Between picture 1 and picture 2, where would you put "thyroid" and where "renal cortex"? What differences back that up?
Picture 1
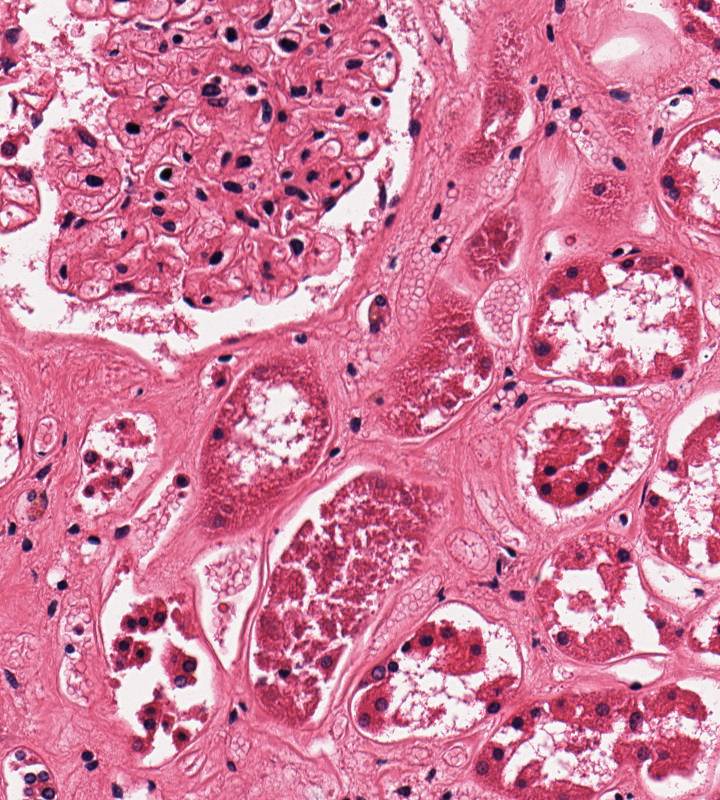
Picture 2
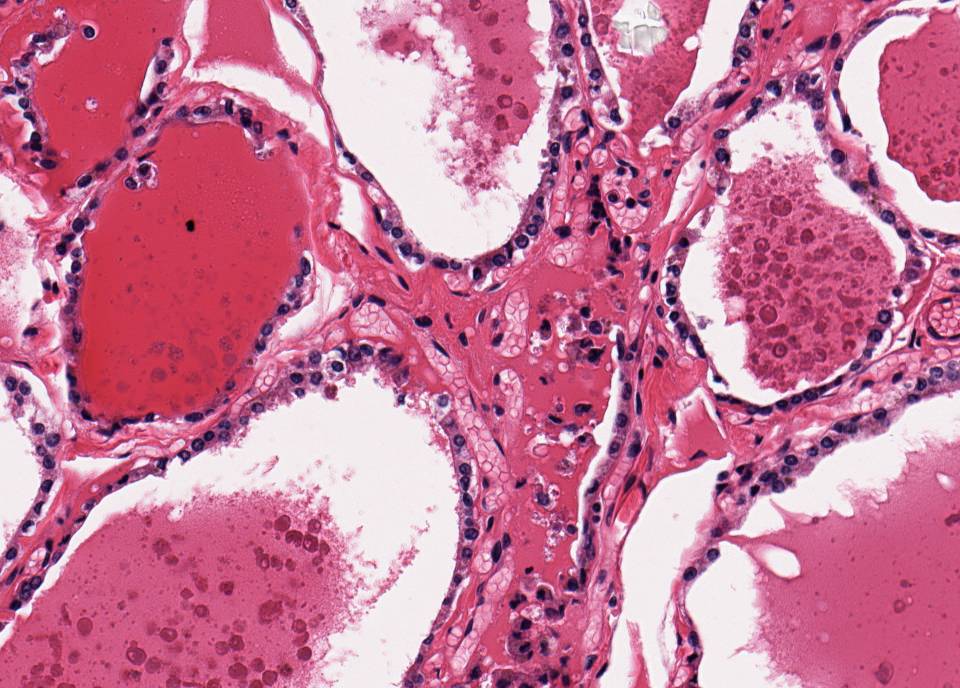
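Picture 1 is renal cortex and picture 2 is thyroid. Picture 1 contains a large lobulated glomerulus in the upper left, whereas picture 2 is made up of follicles, each lined by a single layer of flattened to low cuboidal cells with small dark round nuclei. The tubules in the lower and right parts of picture 1 are lined by cells with deeply eosinophilic granular cytoplasm, in contrast to the clusters of cells with pale, finely bubbly cytoplasm in the central band of picture 2. Many tubular lumens in picture 1 contain pale, lacy, fragmented material. The tissue between the units also differs: in picture 1 the interstitium is widened by pale pink fibrillary stroma, whereas in picture 2 thin pink fibrous septa with scattered elongated spindle-shaped nuclei separate the follicles. No fat cells are present anywhere in picture 2.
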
